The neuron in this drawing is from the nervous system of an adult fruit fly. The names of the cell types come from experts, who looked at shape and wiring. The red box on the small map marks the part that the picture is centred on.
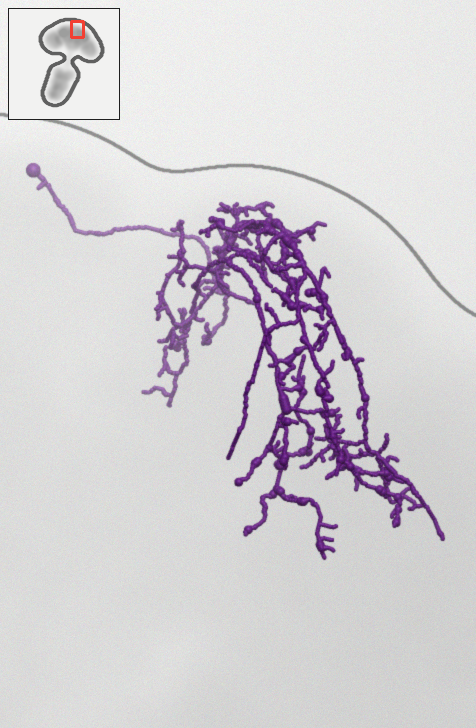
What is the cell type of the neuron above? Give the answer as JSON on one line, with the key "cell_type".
{"cell_type": "CRE028"}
